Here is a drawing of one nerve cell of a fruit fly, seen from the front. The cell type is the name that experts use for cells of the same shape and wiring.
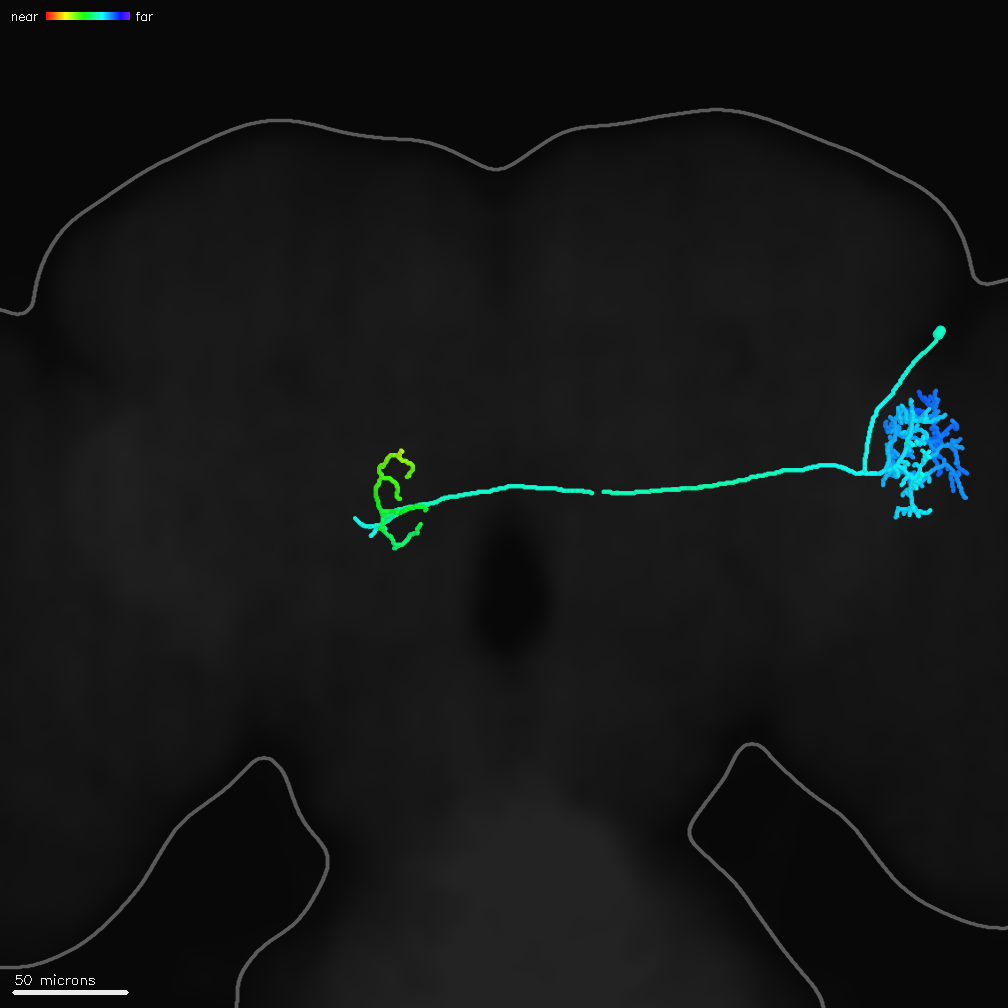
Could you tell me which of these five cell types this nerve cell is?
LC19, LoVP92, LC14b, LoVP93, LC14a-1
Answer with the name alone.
LoVP93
